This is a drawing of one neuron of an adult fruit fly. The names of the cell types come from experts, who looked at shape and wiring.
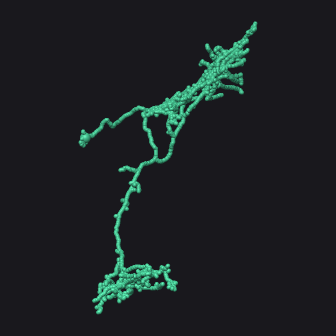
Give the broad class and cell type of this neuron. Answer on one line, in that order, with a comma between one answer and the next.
central-brain intrinsic neuron, GNG486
